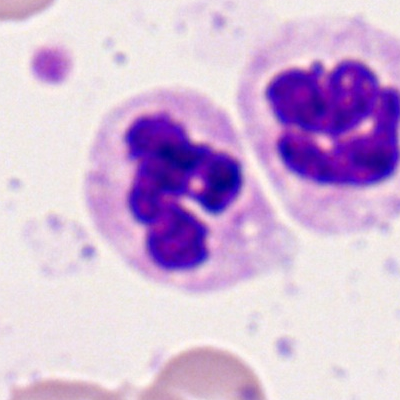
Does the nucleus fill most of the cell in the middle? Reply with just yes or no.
No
